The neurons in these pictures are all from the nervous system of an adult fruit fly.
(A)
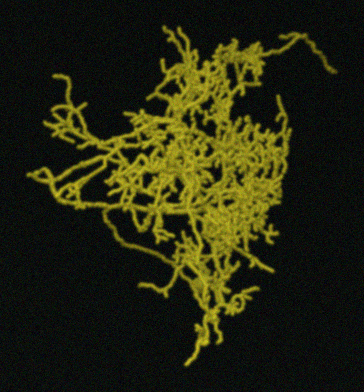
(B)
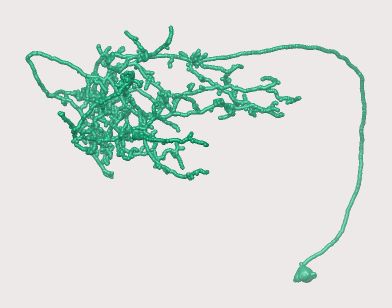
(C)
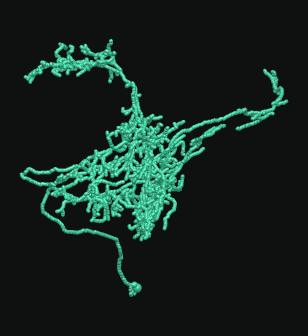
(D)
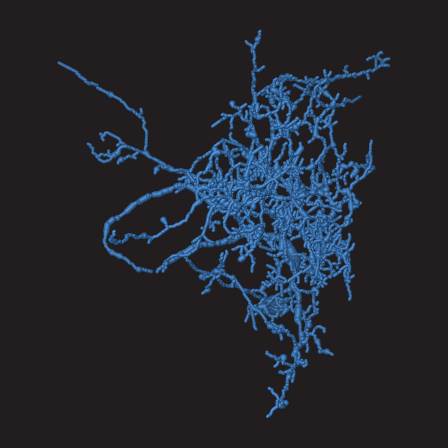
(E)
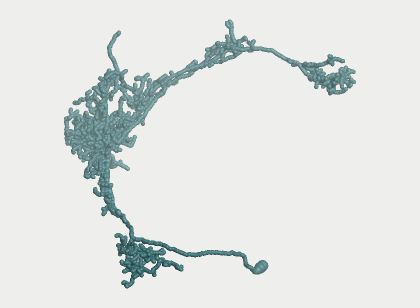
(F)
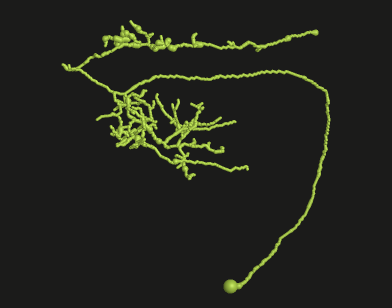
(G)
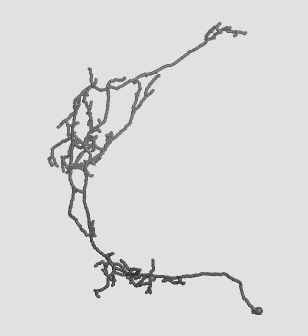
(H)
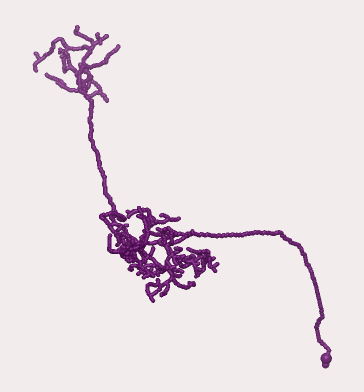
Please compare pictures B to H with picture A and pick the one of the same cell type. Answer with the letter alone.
D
